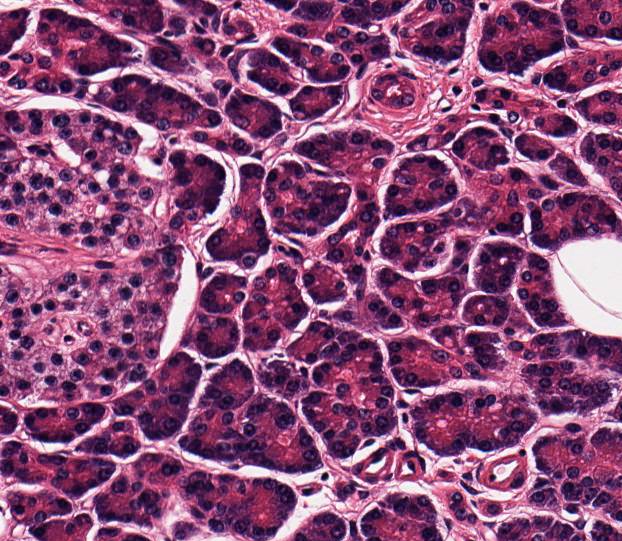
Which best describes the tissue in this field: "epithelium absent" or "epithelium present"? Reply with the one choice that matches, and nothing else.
Epithelium present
